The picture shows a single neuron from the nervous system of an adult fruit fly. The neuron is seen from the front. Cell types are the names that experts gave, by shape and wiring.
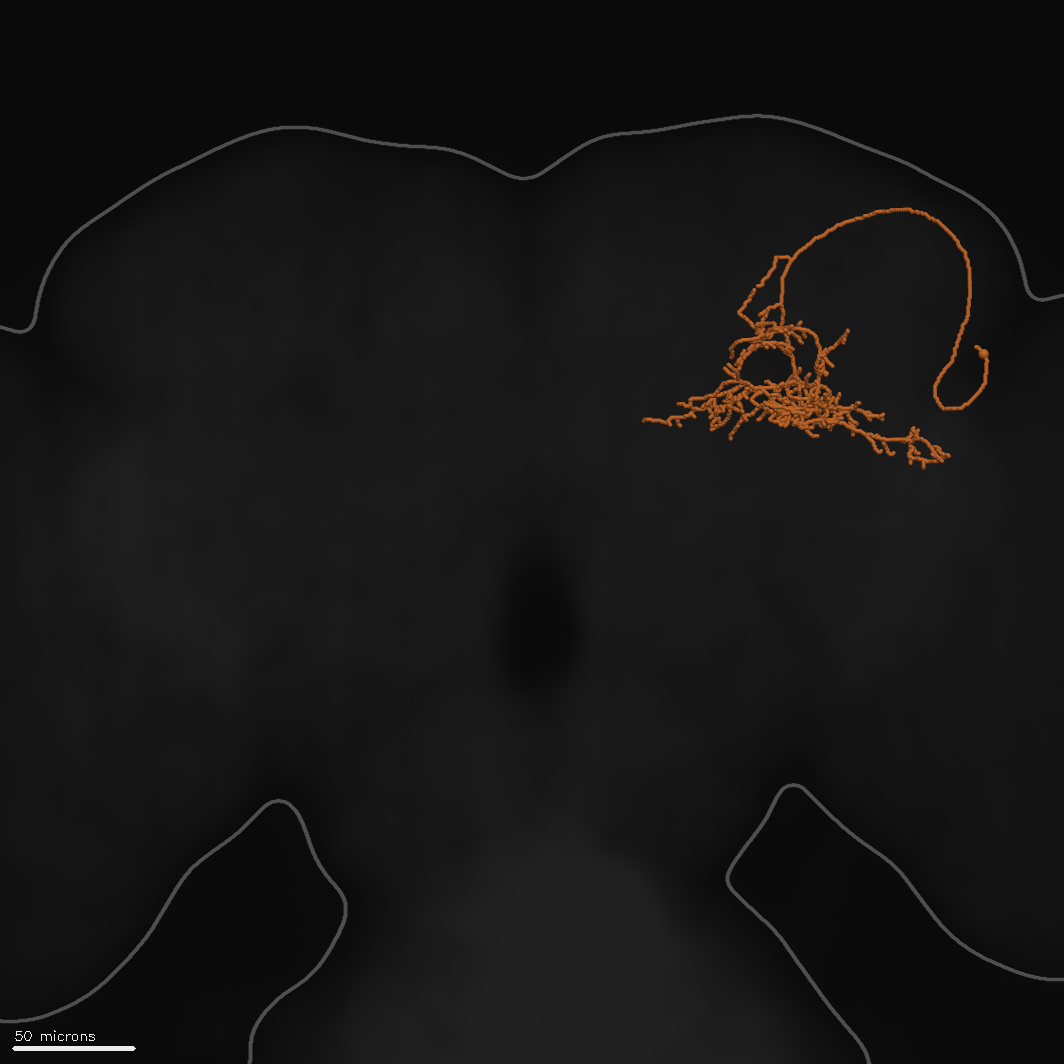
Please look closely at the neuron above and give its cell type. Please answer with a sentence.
The cell type is CL015_b.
